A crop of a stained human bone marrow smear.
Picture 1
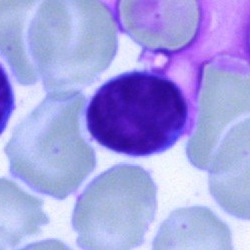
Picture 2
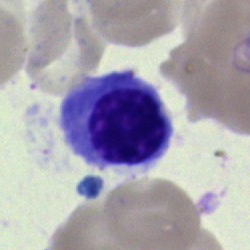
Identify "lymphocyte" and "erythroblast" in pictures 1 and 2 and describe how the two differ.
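Lymphocyte is picture 1; erythroblast is picture 2. Shared: roughly round outline, dark purple chromatin, no granules visible. Lymphocyte: smooth edge, round to slightly oval. Nucleus fills almost the whole cell, leaving at most a barely visible rim of cytoplasm.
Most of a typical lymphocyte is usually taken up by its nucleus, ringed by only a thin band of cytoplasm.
Chromatin dense, with only faint lighter patches; no nucleoli seen. Erythroblast: chromatin densely clumped.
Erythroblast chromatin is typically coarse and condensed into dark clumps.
A moderate rim of deep blue cytoplasm lies mainly on the left side of the nucleus, with no vacuoles. A small dark blue fragment lies just below and to the left, not touching the cell. So the split is cytoplasm barely visible versus a moderate deep blue rim, and chromatin dense with faint lighter patches versus densely clumped.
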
